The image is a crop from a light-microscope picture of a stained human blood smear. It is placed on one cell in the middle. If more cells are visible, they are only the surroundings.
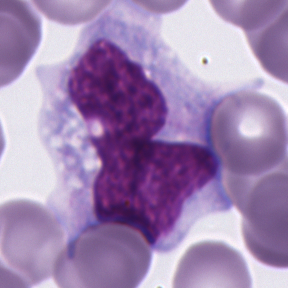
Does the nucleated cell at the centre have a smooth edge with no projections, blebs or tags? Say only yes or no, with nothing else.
No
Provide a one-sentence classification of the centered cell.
The cell around which this crop is centred is a monocyte.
